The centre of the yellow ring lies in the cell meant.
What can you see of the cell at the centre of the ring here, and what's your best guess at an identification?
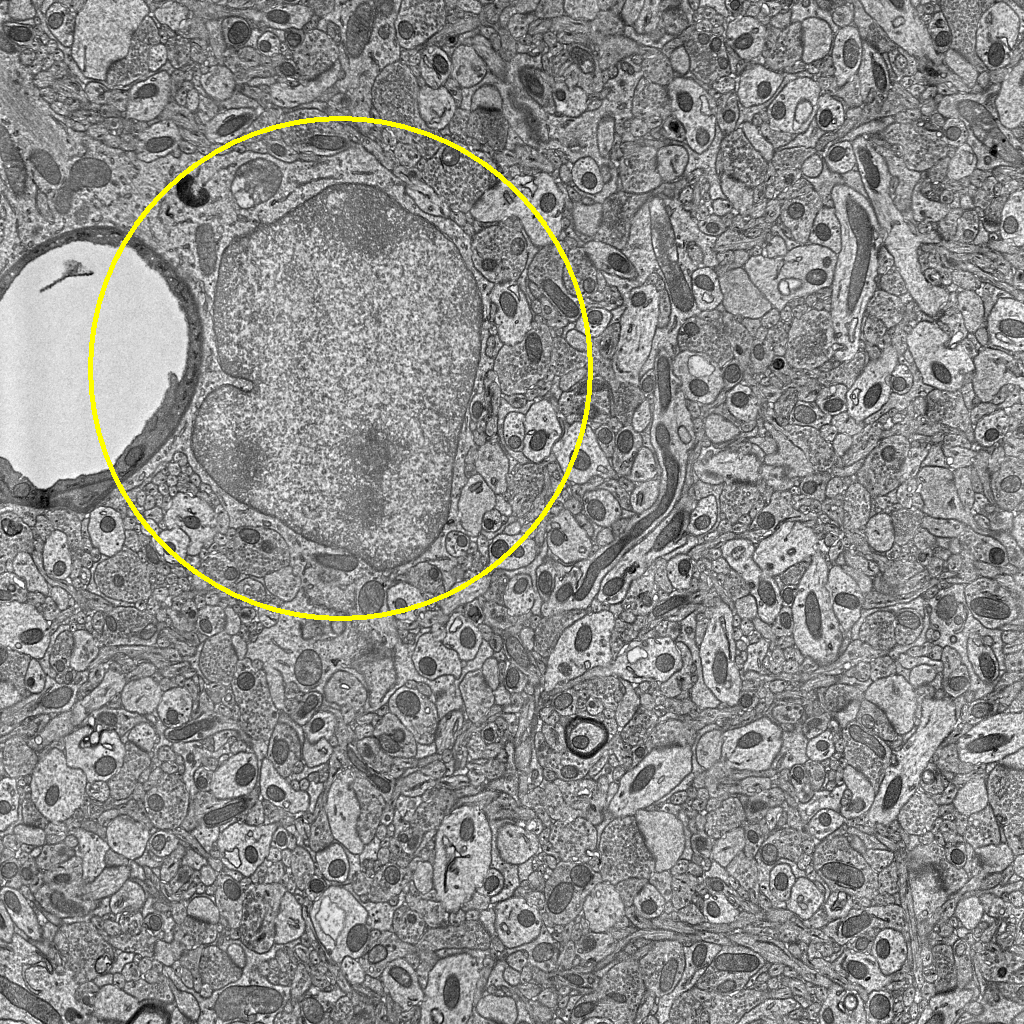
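Looking at the nucleus, it's taller than it is wide, and its whole outline sits inside the ring. One deep notch cuts into its left side. I can't find any stacks of rough endoplasmic reticulum in the cytoplasm. This is an astrocyte.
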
